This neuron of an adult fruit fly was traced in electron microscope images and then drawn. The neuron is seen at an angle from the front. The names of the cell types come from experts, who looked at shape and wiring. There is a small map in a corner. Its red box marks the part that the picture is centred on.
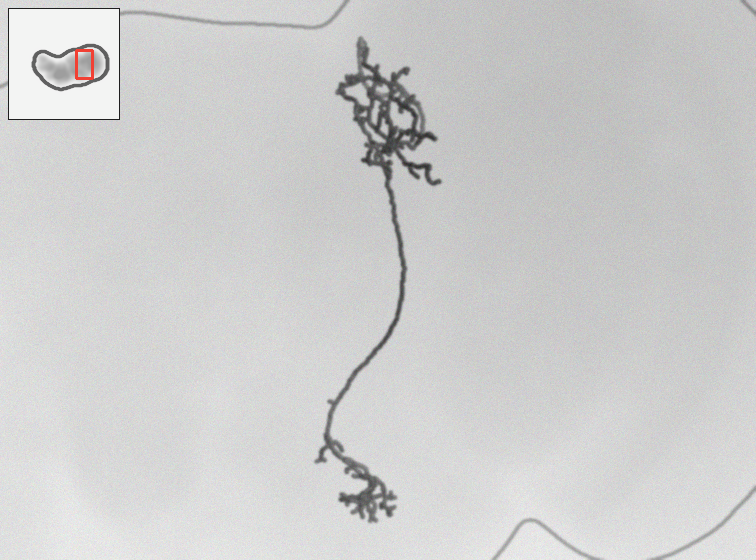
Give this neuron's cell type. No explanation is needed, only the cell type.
SMP487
